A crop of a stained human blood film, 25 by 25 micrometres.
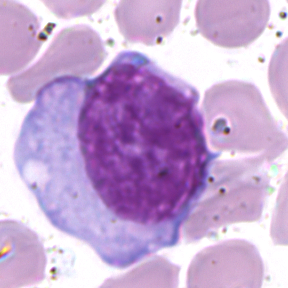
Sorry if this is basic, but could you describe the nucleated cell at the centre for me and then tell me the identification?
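Those edges catch my eye: the outline is irregular, bulging gently and unevenly. The nucleus isn't centred; it sits toward the right side of the cell. There is abundant cytoplasm, a broad zone spreading mainly to the left of and below the nucleus. Its colour strikes me as pale greyish-blue. What I'm looking at is a plasma cell.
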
